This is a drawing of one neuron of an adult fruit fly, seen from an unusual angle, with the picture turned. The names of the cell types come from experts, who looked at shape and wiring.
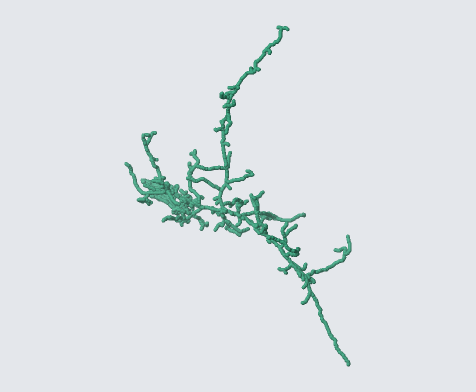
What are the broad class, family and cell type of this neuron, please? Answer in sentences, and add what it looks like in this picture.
This is a motor neuron of the nerve cord. The family is hemilineage 15B. Its cell type is ltm1-tibia MN. Dozens of branch ends can be seen. As drawn here it is taller than it is wide.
